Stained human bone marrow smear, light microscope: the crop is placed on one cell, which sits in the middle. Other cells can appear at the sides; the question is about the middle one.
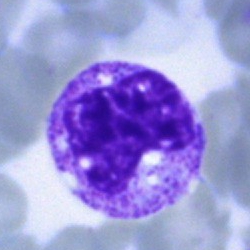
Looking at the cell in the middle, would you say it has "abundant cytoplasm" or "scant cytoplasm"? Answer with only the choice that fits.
Scant cytoplasm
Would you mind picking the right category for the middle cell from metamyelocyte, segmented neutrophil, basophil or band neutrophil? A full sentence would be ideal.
The cell featured at the centre of this crop is a metamyelocyte.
